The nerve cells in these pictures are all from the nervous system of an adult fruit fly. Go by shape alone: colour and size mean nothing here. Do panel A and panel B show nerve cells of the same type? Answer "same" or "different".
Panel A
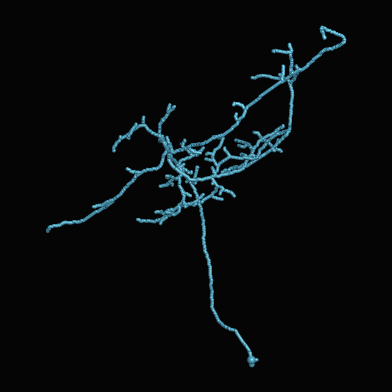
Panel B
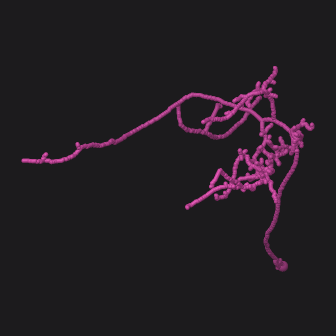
same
